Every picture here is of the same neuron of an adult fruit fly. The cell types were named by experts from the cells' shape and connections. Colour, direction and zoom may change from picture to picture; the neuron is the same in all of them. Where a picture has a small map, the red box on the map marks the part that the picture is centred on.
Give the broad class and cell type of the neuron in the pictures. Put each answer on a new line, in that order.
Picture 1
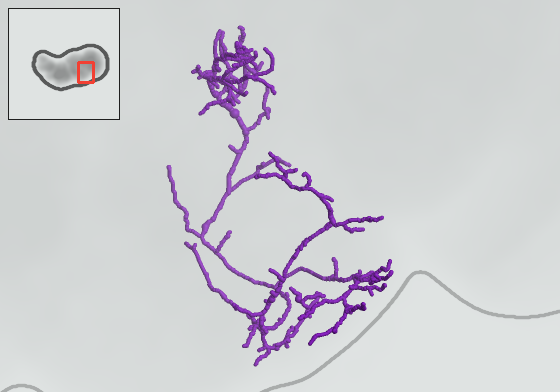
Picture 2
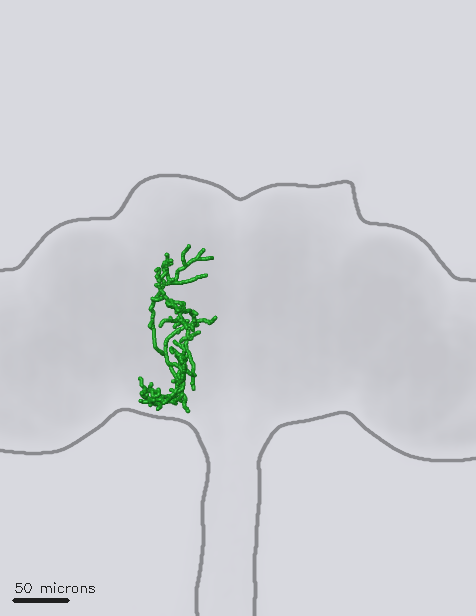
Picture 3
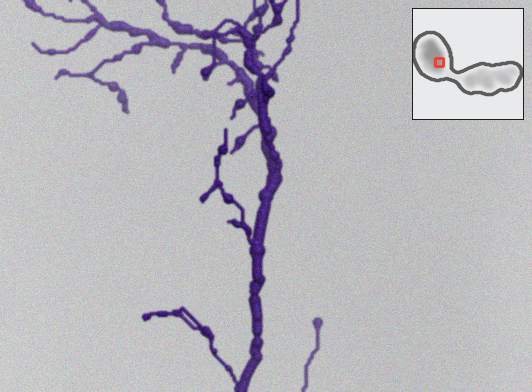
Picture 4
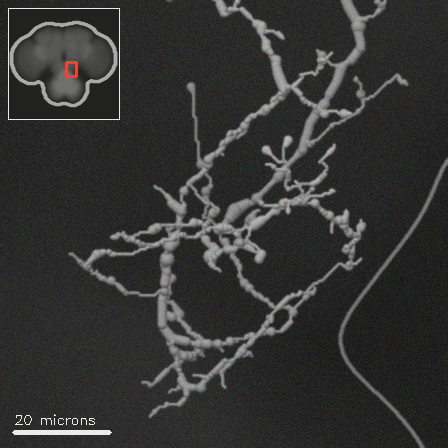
central-brain intrinsic neuron
GNG494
